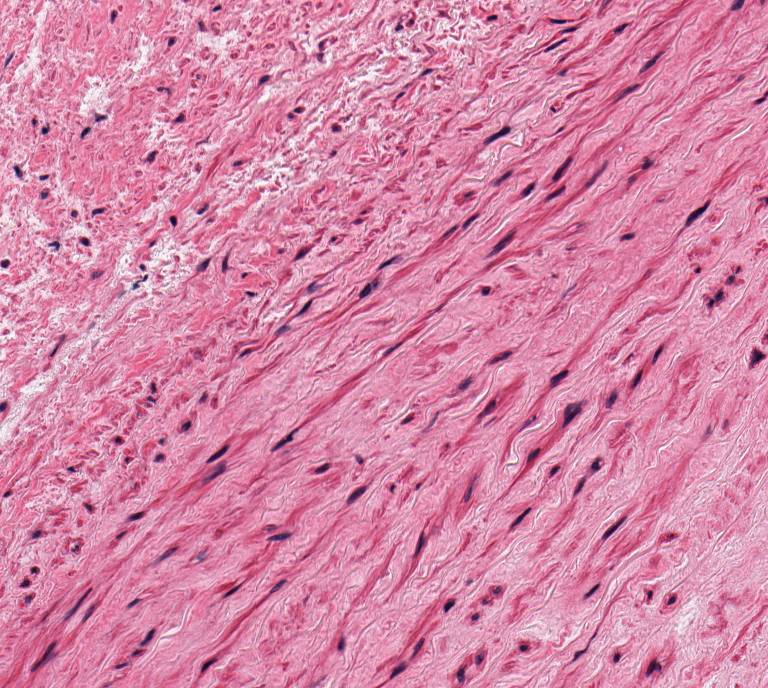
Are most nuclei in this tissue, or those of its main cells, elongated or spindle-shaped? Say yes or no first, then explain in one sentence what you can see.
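Yes. The cells in the bundles are spindle-shaped, with elongated, dark-staining nuclei lying parallel to the fibres.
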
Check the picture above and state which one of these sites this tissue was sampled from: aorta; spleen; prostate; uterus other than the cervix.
aorta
